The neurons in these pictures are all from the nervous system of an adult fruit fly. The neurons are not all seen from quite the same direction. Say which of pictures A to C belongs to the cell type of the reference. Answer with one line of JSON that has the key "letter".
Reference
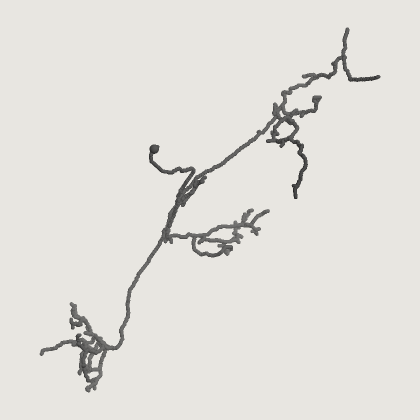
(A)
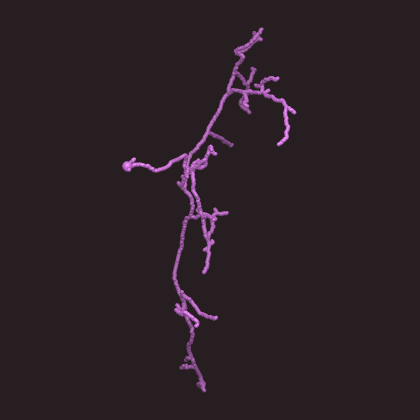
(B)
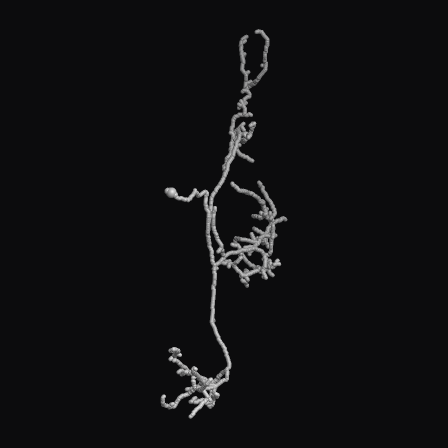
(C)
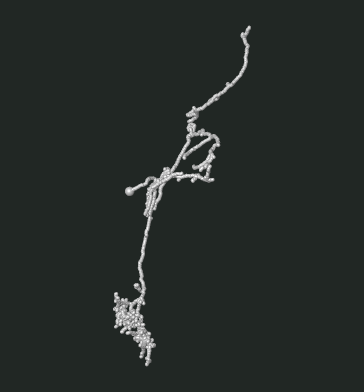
{"letter": "B"}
